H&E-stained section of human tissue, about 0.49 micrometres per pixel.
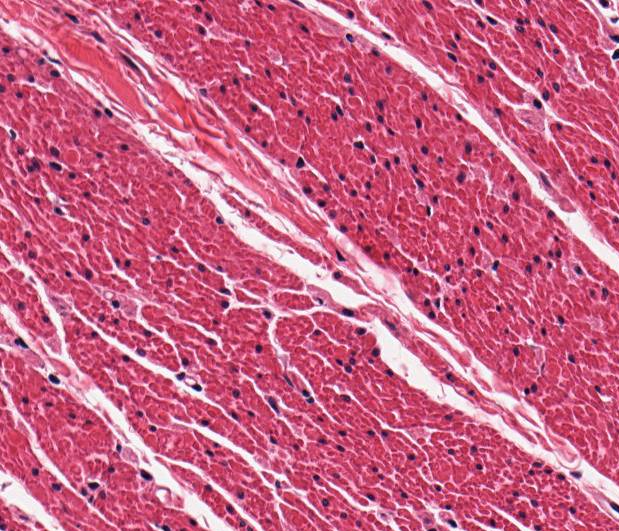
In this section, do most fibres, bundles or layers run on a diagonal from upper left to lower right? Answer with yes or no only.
Yes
